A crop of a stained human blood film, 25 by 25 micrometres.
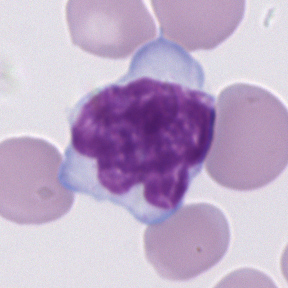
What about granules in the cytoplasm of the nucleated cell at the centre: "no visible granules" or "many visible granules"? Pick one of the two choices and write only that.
No visible granules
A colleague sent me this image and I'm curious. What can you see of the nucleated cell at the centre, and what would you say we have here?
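An irregular outline, with angular corners and blunt bulges, marks this cell. Its nucleus, about 12 micrometres across, holds dark purple chromatin run through by fine pale streaks, and no nucleoli are visible in it. The cytoplasm is very pale greyish blue. The cell is a myeloblast.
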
